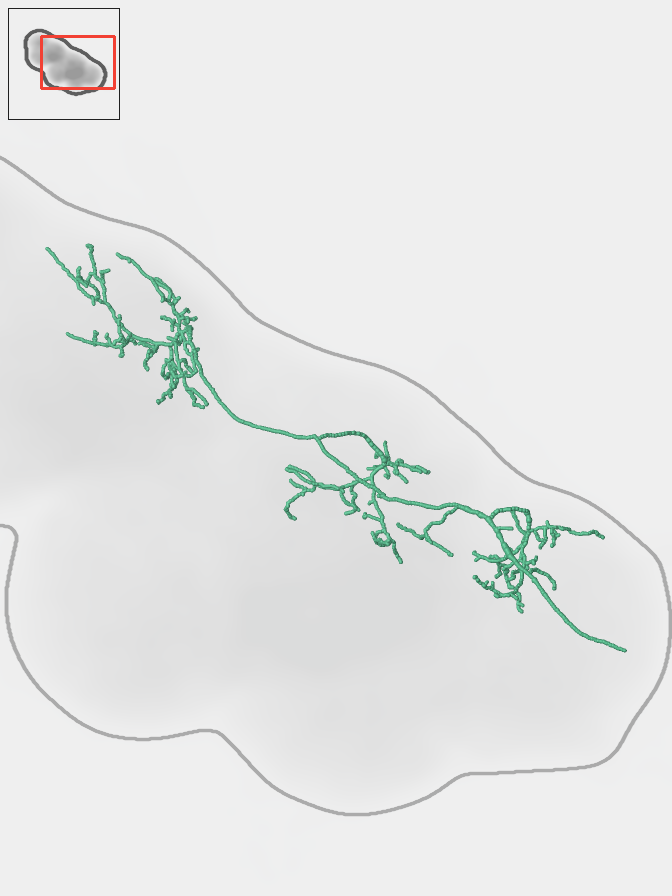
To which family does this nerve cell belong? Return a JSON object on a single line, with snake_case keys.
{"family": "hemilineage LB12"}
